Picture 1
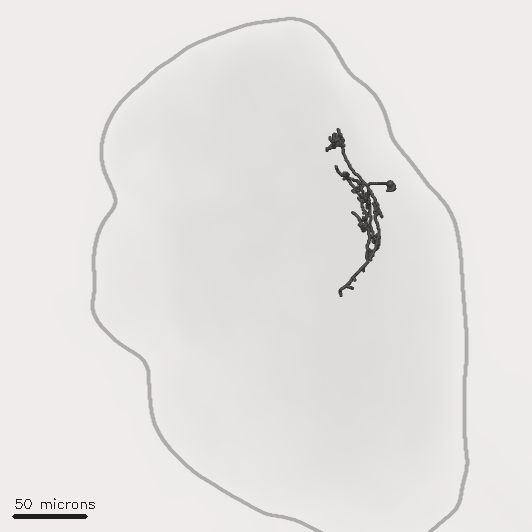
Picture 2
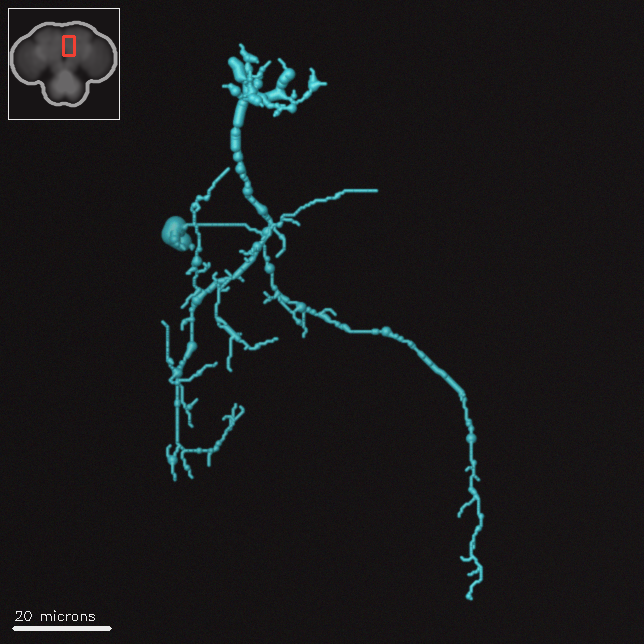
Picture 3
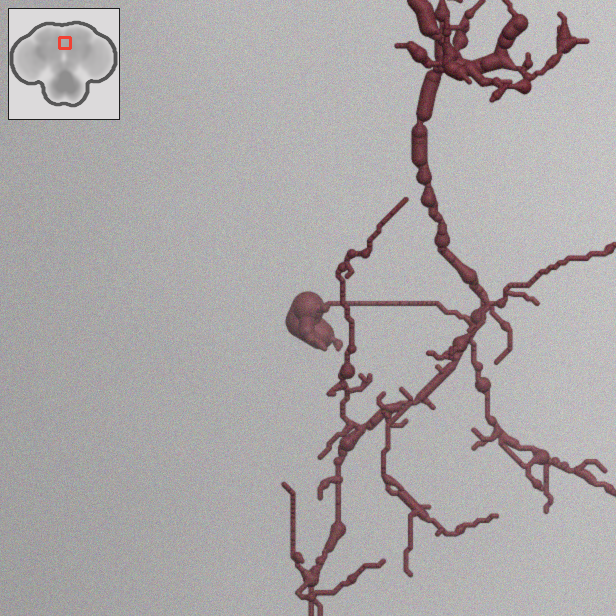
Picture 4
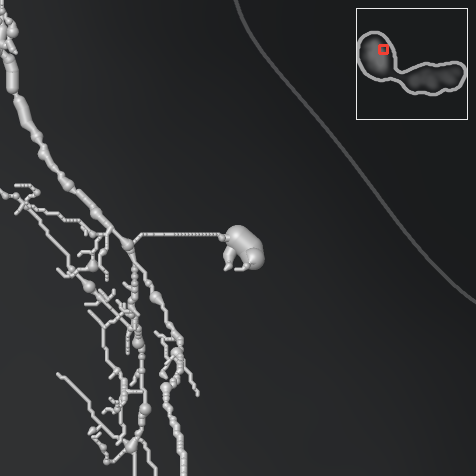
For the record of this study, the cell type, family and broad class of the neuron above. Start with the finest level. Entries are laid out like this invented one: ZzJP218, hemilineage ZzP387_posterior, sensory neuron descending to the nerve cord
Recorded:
IbSpsP, class CX, central-brain intrinsic neuron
